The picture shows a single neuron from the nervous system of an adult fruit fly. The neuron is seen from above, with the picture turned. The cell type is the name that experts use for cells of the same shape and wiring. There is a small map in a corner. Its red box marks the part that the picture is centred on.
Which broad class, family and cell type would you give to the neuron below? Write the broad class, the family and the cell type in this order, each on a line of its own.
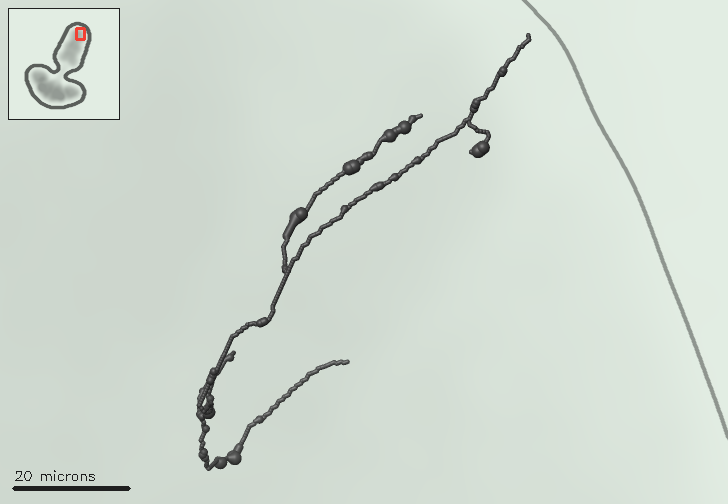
sensory neuron entering the nerve cord
class chemosensory
SNch10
